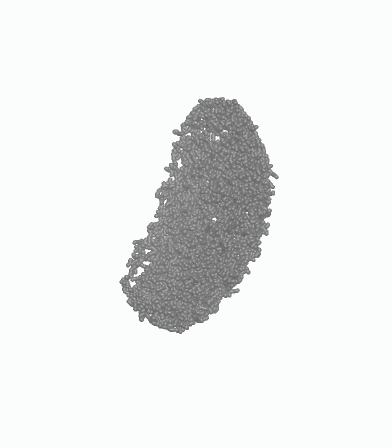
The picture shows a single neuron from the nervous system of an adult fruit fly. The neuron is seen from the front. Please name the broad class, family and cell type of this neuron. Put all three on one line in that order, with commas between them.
optic-lobe intrinsic neuron, LPi, LPi4b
